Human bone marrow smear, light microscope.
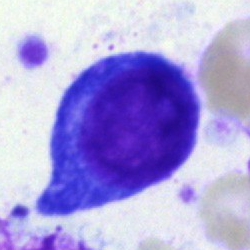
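Proerythroblast, the central cell in a stained human bone marrow smear under the light microscope. The cell is oval, with a tapering, tail-like extension of cytoplasm toward the lower left. The nucleus lies toward the upper right, away from this tail. The cytoplasm is deep blue and shows no distinct granules.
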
